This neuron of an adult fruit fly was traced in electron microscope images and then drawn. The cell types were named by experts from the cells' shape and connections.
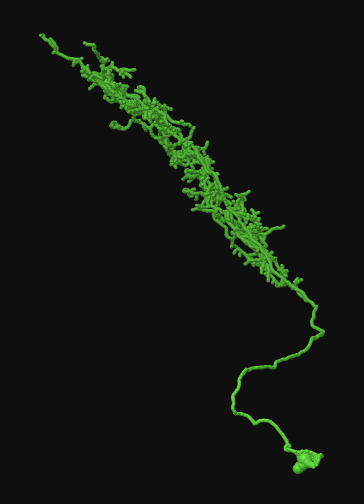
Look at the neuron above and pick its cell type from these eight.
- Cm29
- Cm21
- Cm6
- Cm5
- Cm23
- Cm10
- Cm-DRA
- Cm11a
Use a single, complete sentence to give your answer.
The cell type for the neuron is Cm11a.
